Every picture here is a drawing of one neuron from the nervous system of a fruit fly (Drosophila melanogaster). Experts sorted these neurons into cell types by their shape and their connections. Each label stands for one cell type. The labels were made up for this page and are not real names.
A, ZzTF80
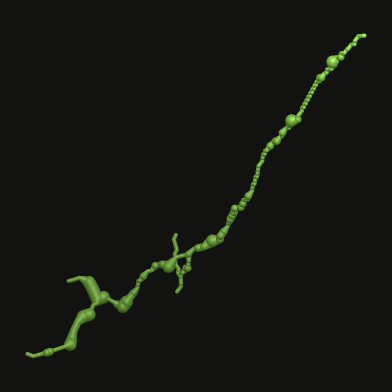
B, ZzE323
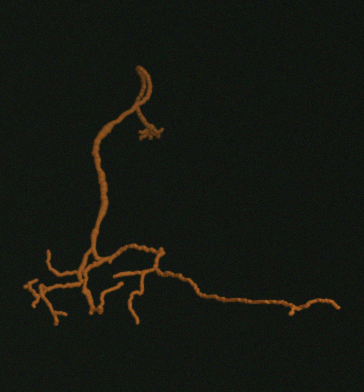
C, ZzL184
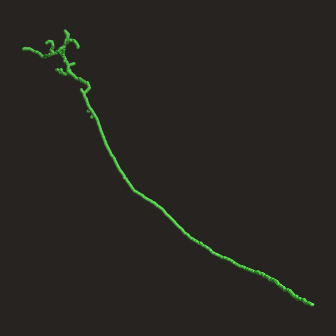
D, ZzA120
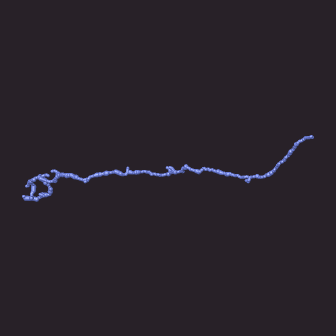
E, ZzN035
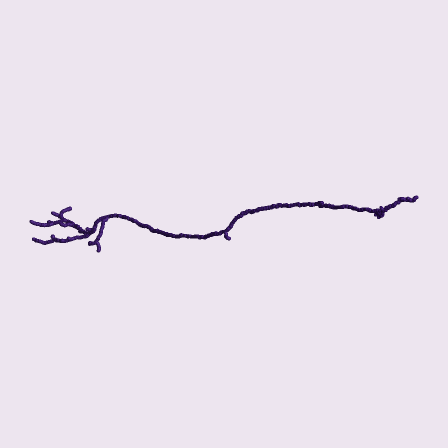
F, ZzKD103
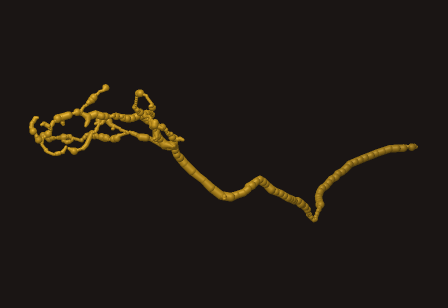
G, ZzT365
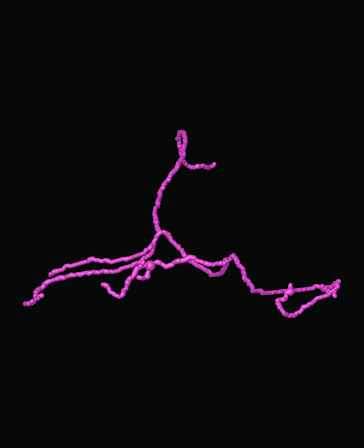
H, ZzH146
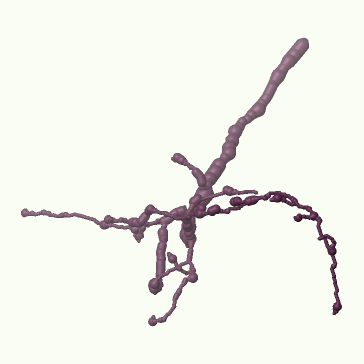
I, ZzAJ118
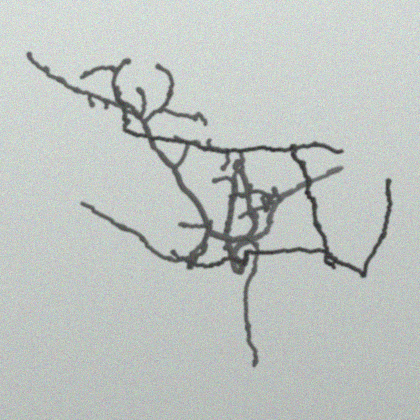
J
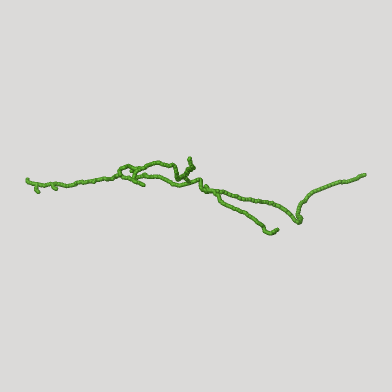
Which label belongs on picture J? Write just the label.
ZzKD103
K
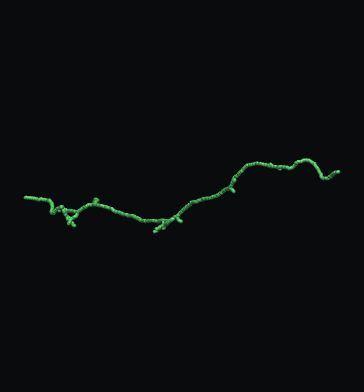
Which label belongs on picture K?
ZzN035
